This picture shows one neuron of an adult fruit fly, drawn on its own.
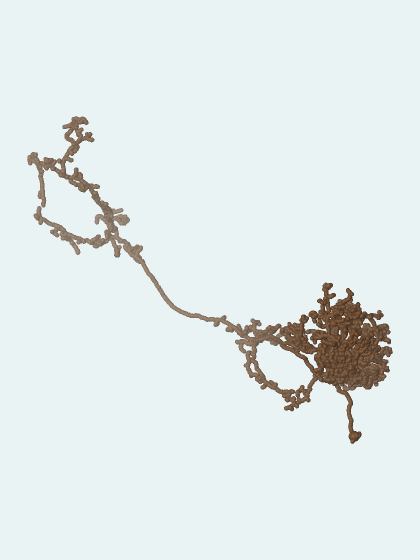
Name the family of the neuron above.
hemilineage VLPl2_medial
